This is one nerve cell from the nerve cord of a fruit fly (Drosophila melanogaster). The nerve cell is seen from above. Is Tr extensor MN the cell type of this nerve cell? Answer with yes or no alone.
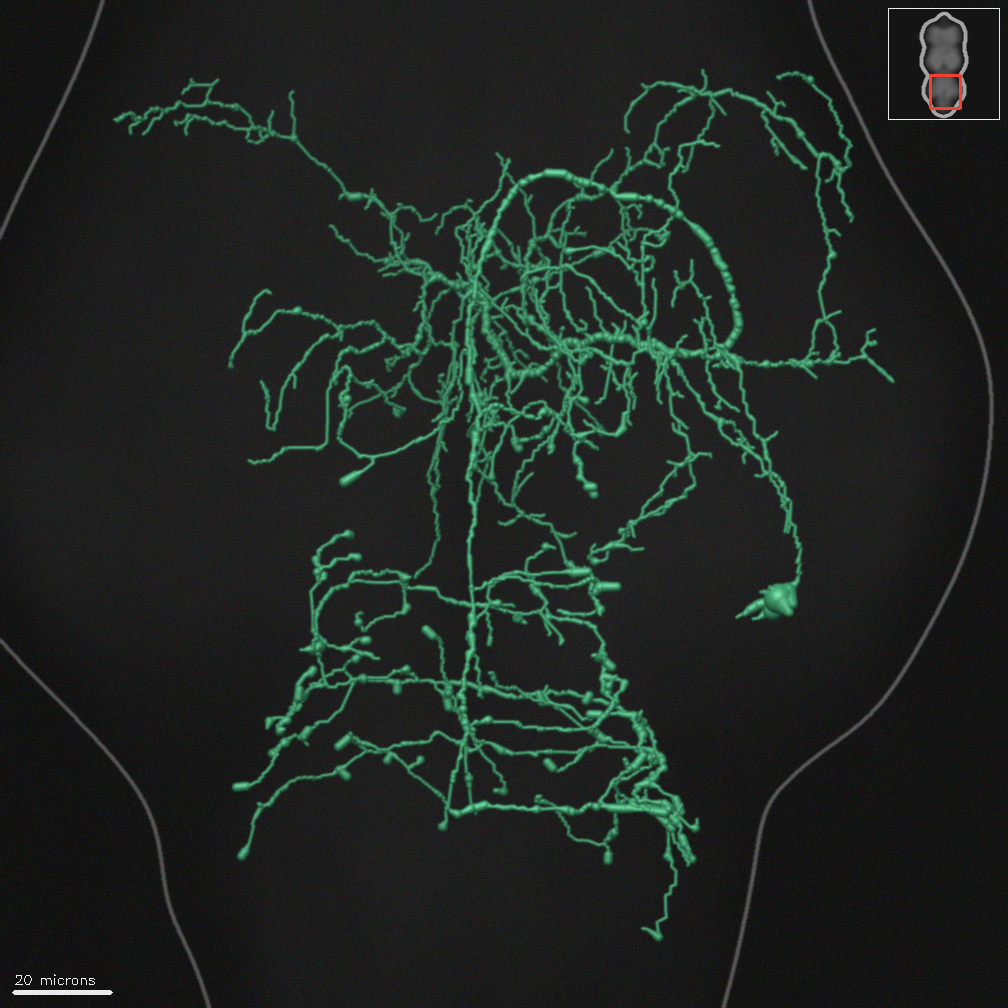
no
